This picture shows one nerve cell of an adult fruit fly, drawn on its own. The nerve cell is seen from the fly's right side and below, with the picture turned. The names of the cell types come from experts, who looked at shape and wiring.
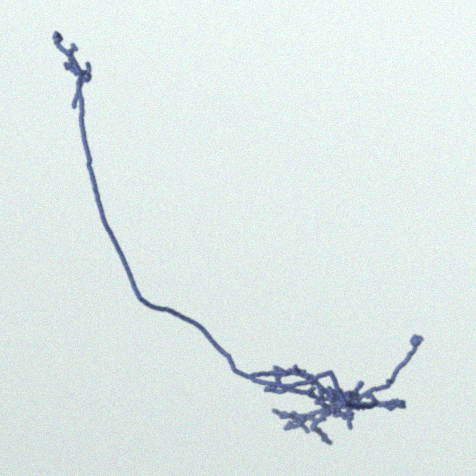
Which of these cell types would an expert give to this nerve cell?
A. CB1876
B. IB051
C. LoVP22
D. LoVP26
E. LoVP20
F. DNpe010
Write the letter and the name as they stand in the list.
F. DNpe010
